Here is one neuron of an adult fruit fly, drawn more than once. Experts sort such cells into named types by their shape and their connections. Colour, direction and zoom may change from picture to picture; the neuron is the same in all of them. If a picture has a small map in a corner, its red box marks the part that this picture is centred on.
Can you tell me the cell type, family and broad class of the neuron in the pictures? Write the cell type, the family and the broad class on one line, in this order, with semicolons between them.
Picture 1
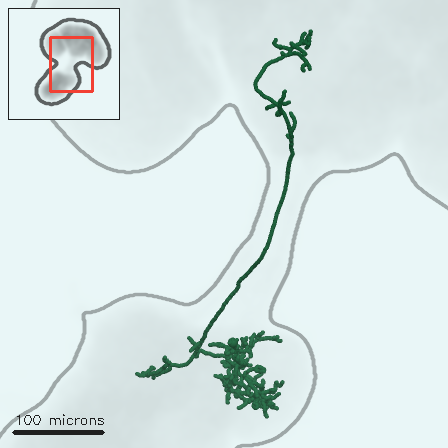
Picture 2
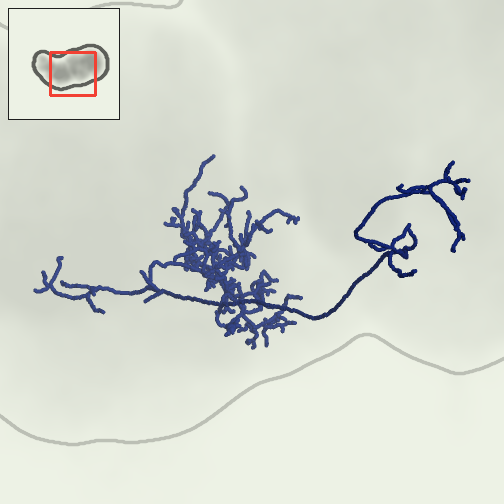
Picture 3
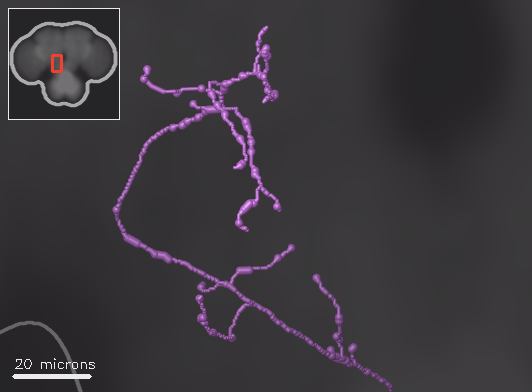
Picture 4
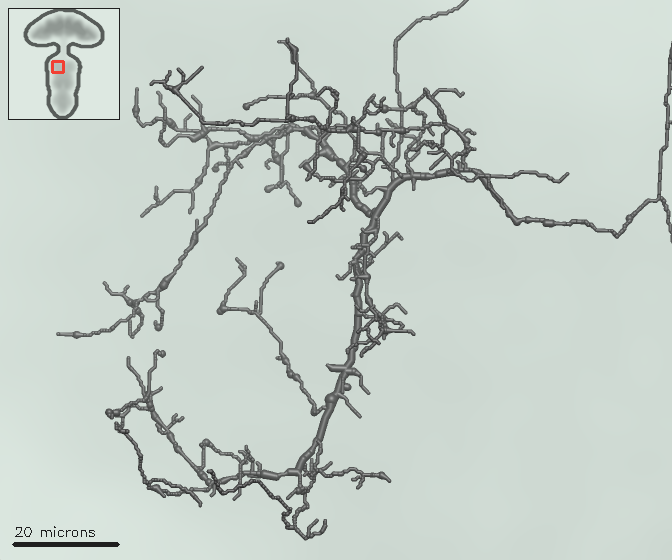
AN08B022; hemilineage 08B; ascending neuron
